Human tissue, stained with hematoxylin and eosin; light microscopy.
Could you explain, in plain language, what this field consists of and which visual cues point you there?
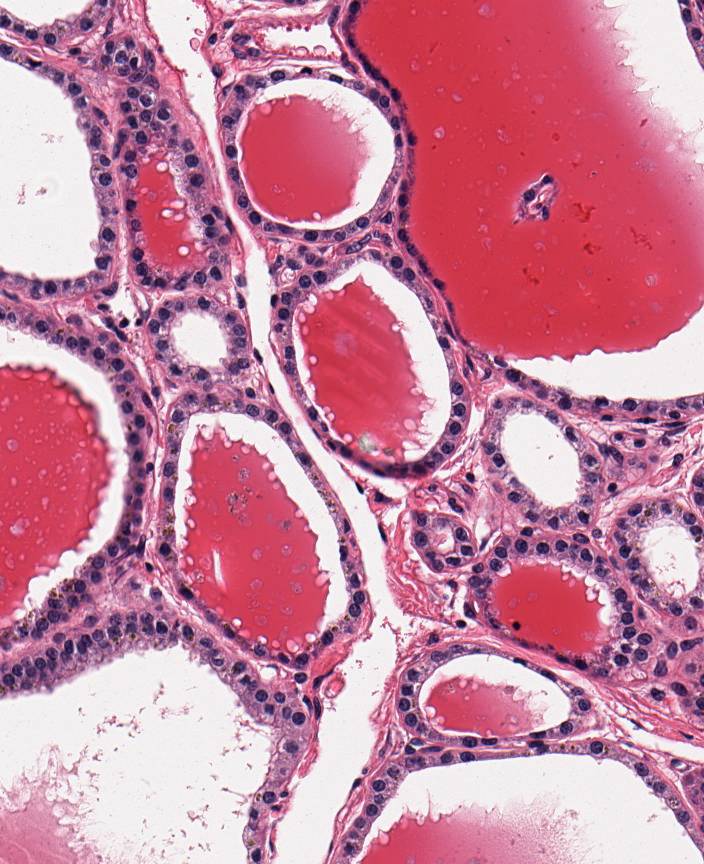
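You're looking at thyroid follicle. The giveaway is closely packed, round-to-oval closed follicles of widely varying size, each lined by a single layer of cuboidal epithelial cells, with most lumina full of homogeneous bright pink material.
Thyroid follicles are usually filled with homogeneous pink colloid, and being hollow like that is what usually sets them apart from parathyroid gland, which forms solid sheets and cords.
The biggest one sits at the upper right.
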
